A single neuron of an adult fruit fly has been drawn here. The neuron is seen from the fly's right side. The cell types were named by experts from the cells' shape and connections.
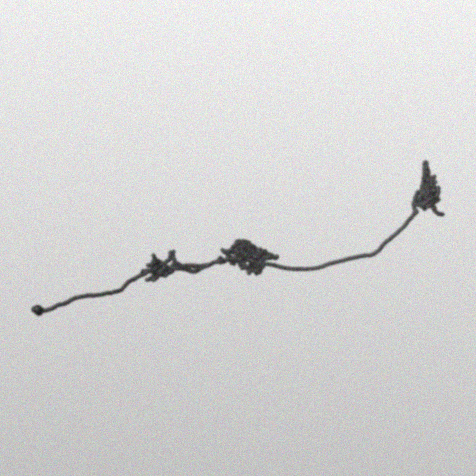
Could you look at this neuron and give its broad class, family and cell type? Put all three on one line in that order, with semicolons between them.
ascending neuron; hemilineage 06B; AN06B025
